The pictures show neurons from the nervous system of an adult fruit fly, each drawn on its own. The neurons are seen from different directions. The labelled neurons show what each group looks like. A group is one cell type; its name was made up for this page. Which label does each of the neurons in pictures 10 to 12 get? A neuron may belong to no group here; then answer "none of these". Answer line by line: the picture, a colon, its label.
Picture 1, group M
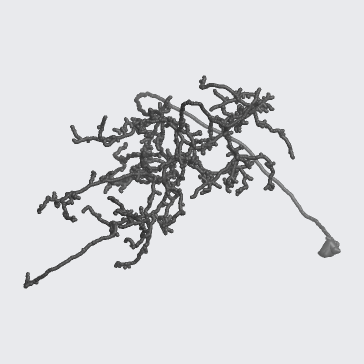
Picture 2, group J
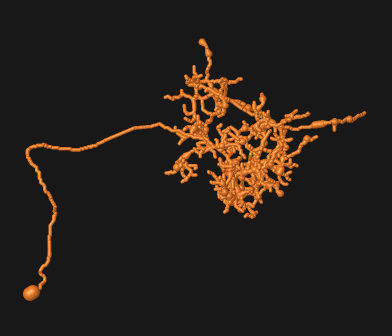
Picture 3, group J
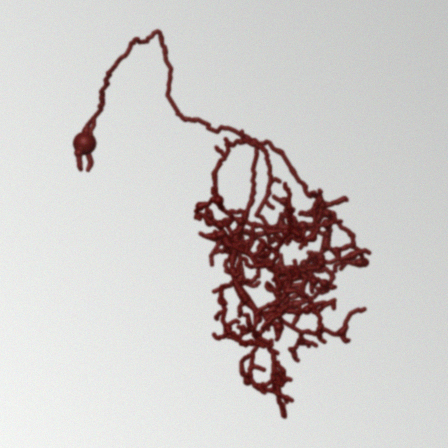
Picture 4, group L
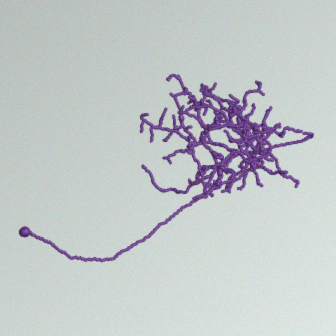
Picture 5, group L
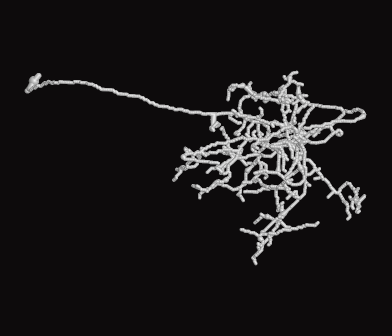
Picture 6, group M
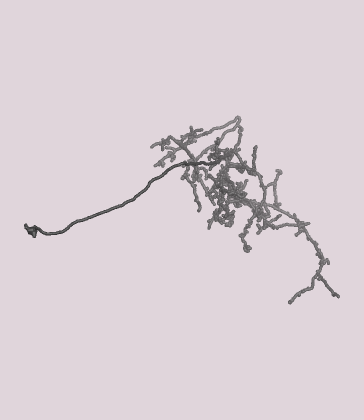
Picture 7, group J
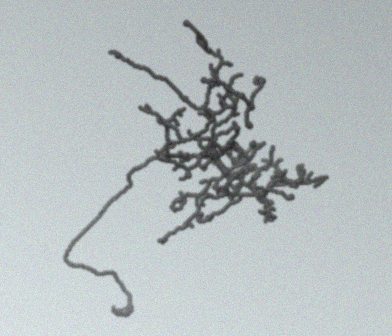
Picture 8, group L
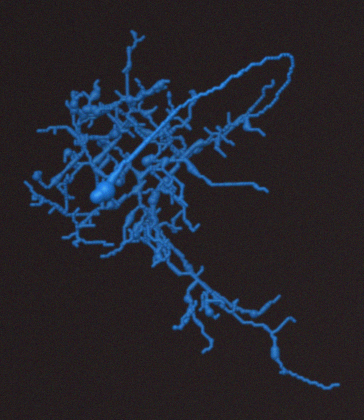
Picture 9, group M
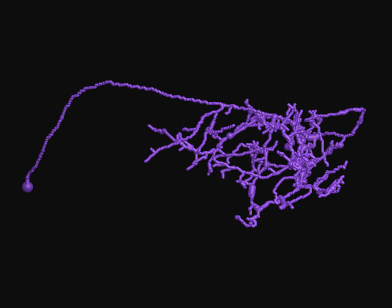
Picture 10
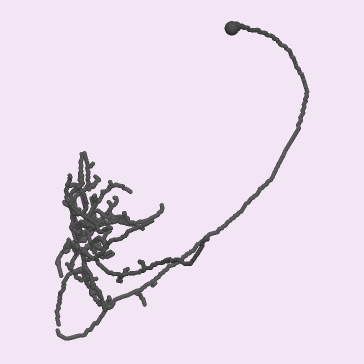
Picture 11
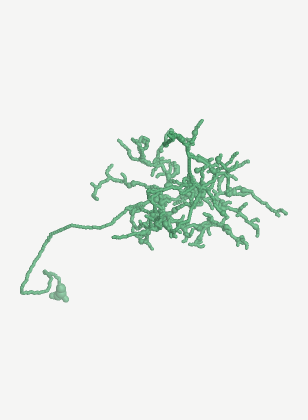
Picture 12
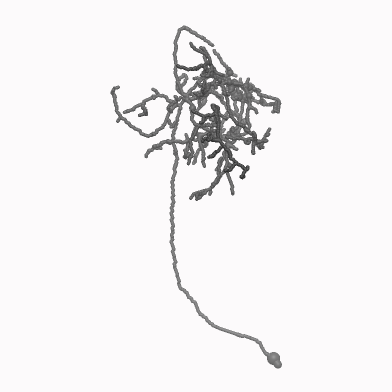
10: group L
11: group J
12: group L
